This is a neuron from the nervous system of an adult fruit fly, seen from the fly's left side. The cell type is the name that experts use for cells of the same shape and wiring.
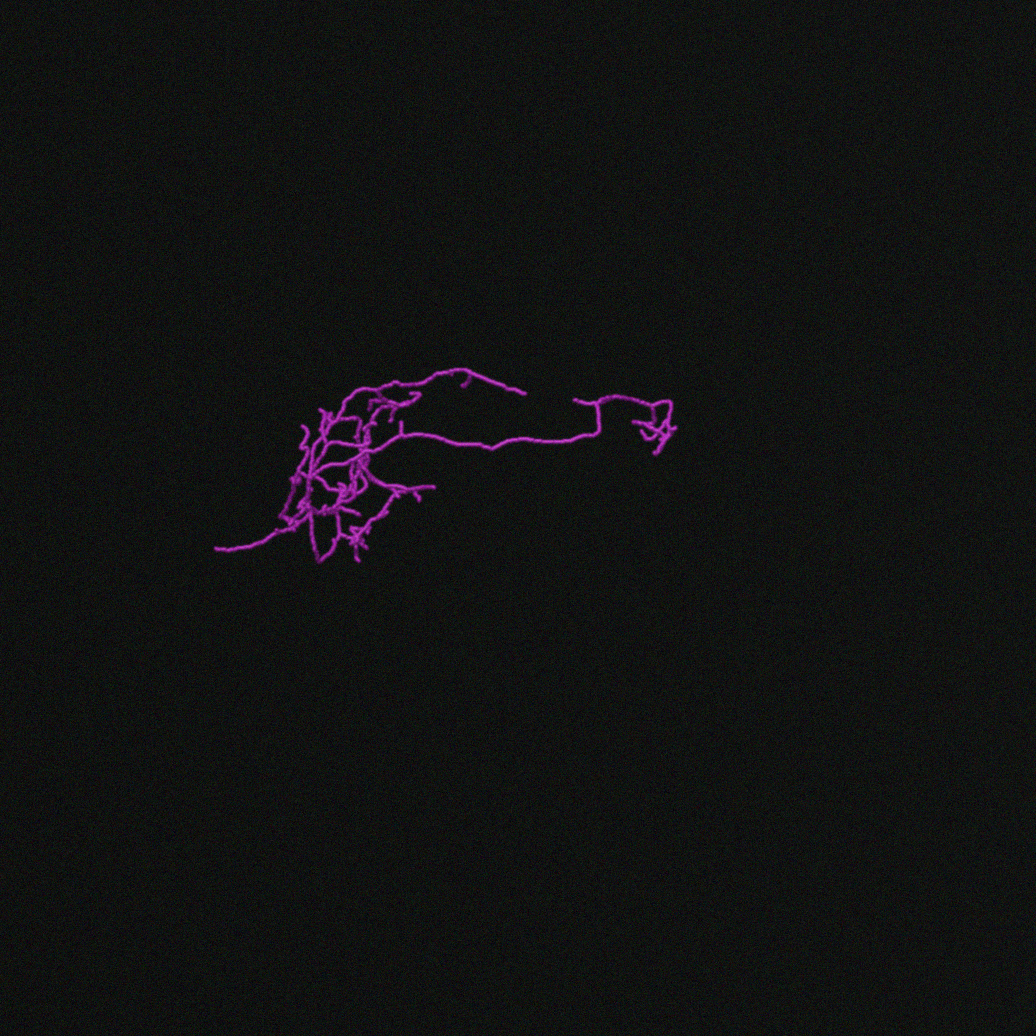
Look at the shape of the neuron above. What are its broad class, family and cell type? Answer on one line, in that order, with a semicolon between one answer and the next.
nerve-cord intrinsic neuron; hemilineage 17A; IN17A114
